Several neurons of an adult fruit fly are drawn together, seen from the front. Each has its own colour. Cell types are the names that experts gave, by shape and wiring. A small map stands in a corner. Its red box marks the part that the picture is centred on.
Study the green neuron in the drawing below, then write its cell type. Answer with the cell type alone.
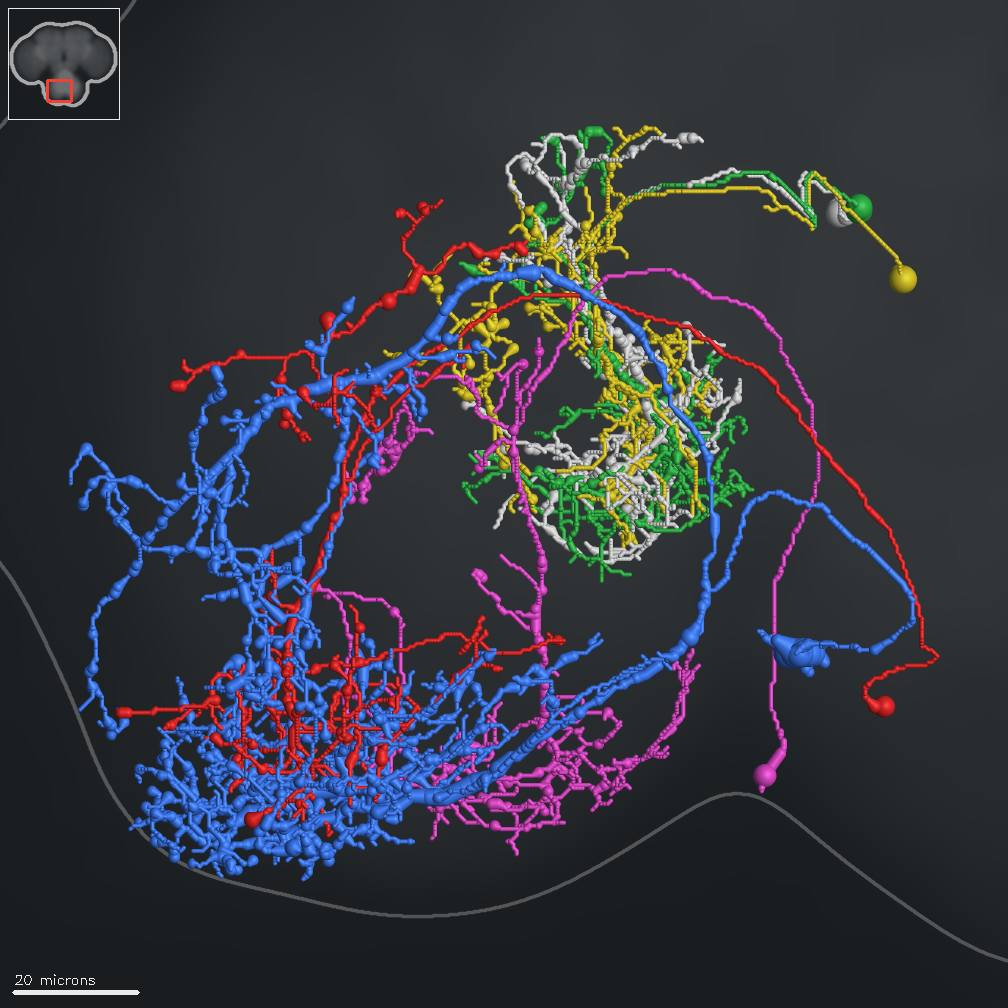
IN12B065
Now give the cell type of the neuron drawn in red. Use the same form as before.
IN12B084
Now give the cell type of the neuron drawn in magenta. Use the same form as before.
IN12B059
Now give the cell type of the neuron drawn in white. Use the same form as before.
IN12B077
